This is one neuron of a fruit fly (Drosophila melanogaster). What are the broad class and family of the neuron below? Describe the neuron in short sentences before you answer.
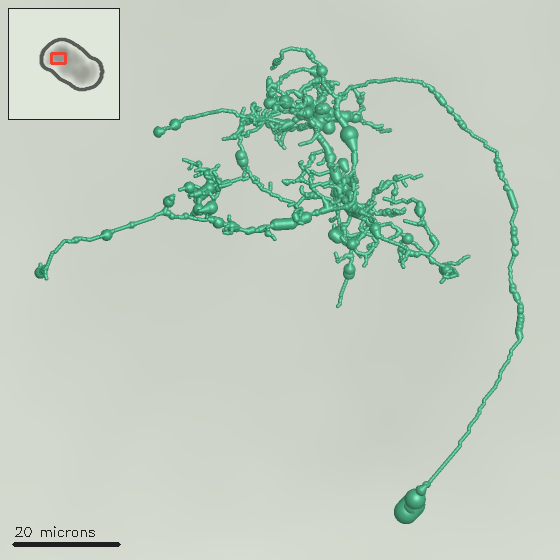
By the scale bar it is about 90 microns wide in this view. The picture shows dozens of branch ends. This is a nerve-cord intrinsic neuron. Its family is hemilineage 09A.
